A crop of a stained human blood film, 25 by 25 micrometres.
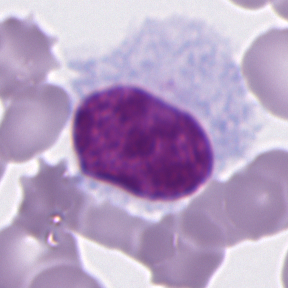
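Hairy cell in a stained smear of human peripheral blood. Its oval nucleus, about 13 by 9 micrometres, sits off-centre toward the lower left and has a smooth edge with no notch or fold. Most of the cytoplasm lies above and to the right of the nucleus and has a fine, lacy, speckled texture.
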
